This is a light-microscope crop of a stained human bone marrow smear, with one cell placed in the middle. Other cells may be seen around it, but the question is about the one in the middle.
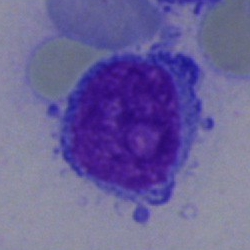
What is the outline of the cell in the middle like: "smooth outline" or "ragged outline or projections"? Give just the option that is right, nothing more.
Ragged outline or projections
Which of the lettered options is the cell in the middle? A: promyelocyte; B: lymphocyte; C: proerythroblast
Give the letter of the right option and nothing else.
B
